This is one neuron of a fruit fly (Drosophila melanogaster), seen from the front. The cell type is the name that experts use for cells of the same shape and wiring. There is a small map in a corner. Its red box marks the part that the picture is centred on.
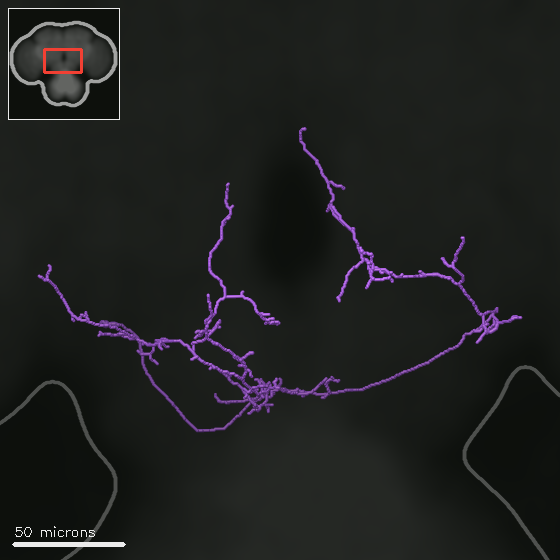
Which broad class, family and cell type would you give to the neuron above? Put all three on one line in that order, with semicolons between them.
central-brain intrinsic neuron; hemilineage LB19; GNG333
